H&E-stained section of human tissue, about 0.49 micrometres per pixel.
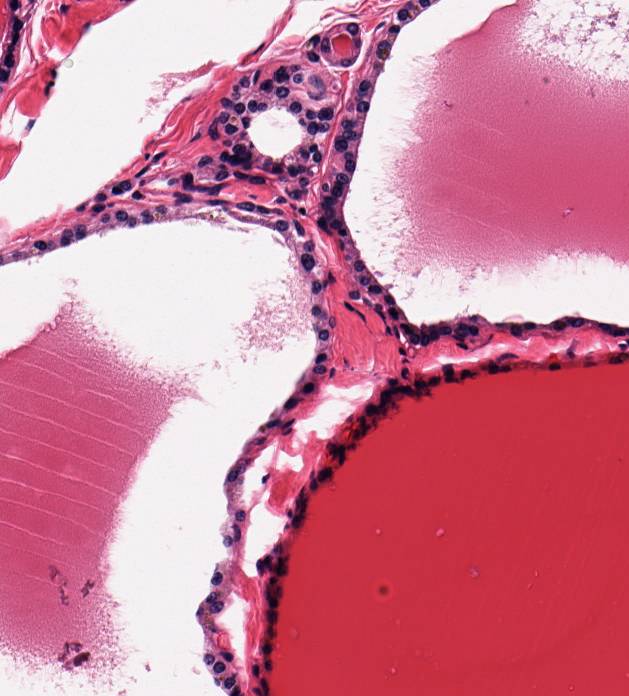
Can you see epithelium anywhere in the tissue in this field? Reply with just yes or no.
Yes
